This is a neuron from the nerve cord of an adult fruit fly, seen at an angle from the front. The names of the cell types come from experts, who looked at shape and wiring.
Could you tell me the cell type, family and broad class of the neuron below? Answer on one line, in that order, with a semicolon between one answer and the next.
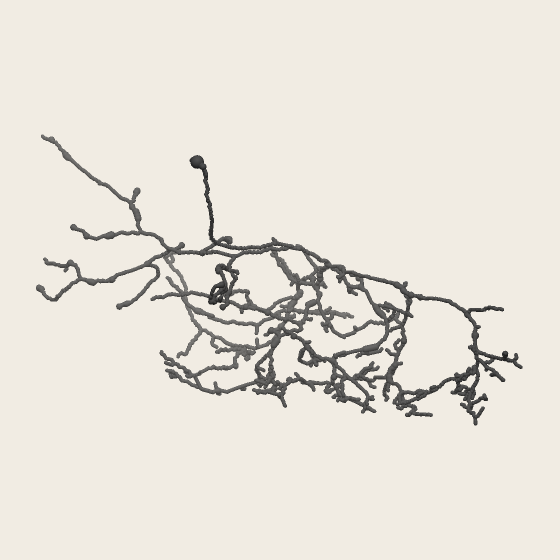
IN11A014; hemilineage 11A; nerve-cord intrinsic neuron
